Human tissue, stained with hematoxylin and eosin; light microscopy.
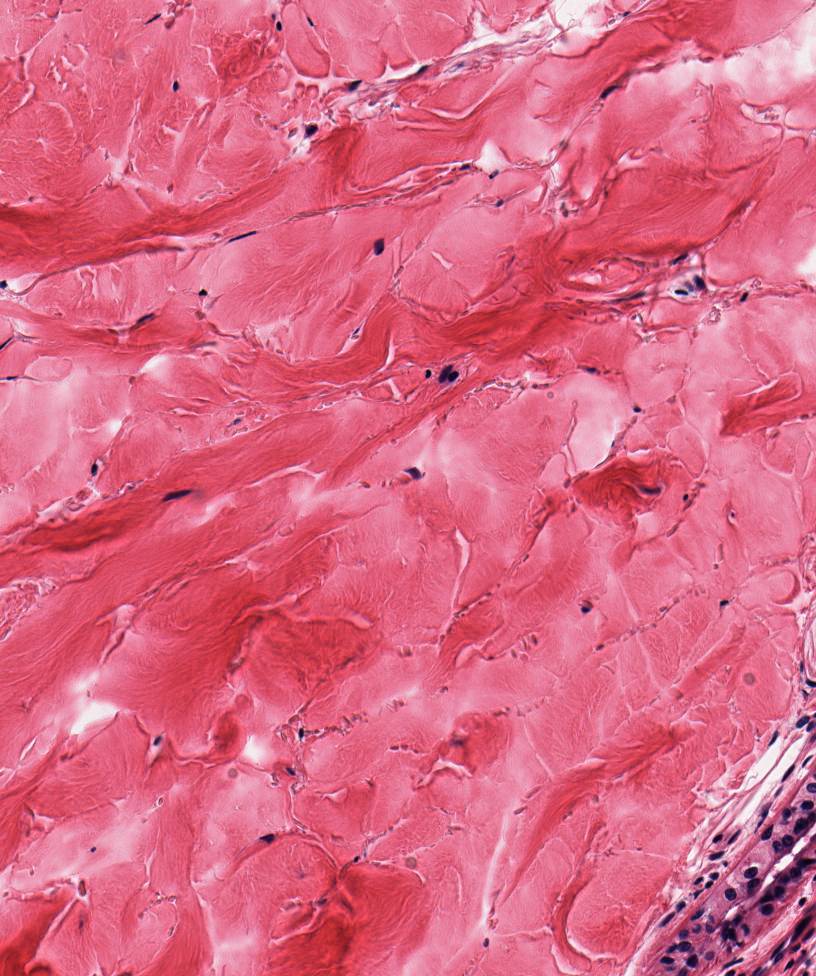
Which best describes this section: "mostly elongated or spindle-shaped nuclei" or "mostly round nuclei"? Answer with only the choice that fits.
Mostly elongated or spindle-shaped nuclei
